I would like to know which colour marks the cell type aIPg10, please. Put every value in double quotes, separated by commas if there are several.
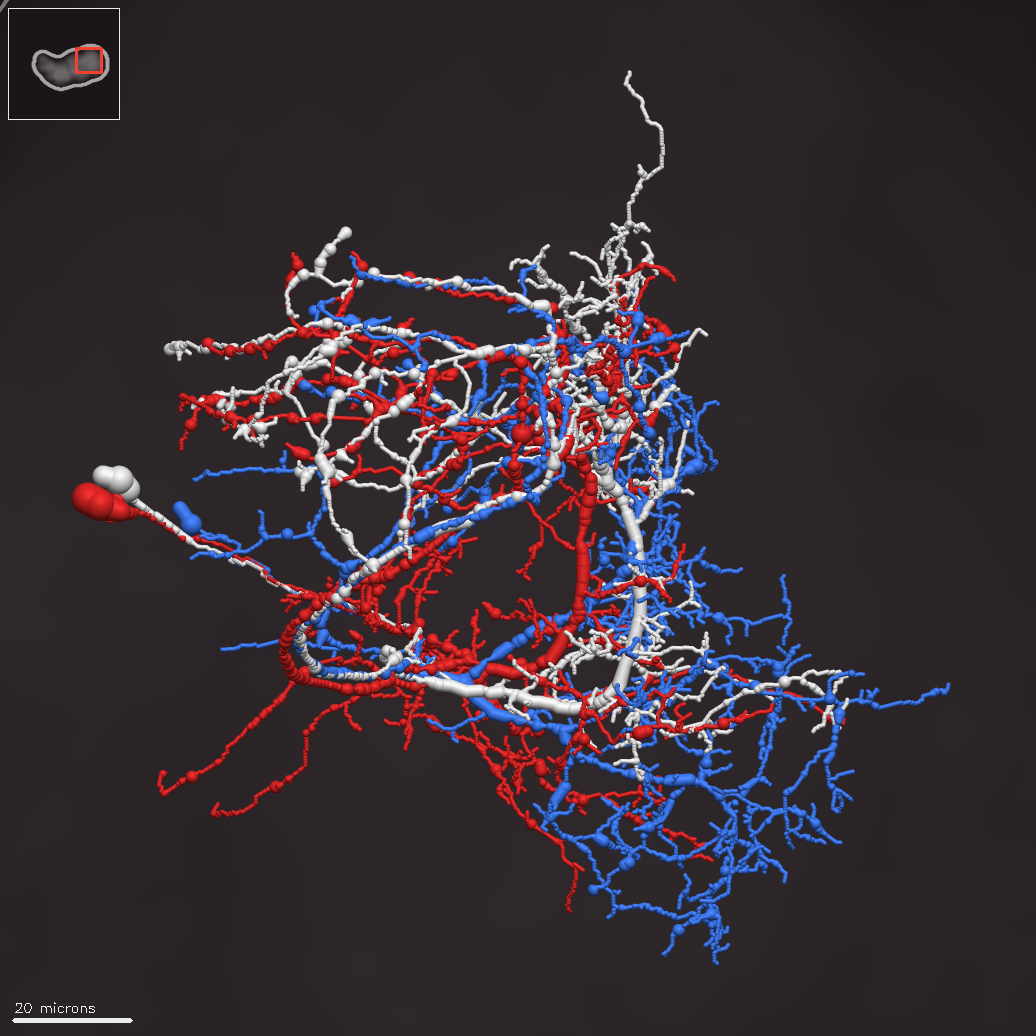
"blue"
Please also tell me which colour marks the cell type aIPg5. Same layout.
"white"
